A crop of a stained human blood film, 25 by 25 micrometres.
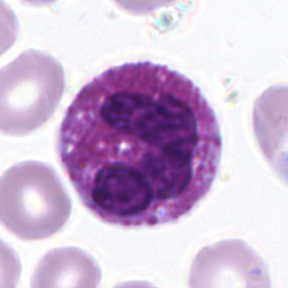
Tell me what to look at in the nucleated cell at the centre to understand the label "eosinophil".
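Taking it as an eosinophil, let me see what fits. The cytoplasm is densely packed with coarse granules, and that goes with the name.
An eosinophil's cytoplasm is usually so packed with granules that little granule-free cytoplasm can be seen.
The colour is less of a match, since the granular cytoplasm here looks reddish-violet.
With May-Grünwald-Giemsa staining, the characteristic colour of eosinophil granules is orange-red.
Otherwise, the chromatin is dark purple and condensed, the cell surface shows no projections, and the cell measures about 14 micrometres across.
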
